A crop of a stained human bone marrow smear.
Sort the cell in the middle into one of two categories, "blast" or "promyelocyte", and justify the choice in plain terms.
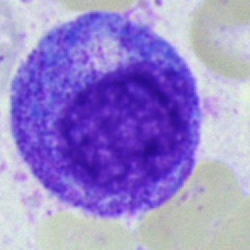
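This is a promyelocyte, not a blast.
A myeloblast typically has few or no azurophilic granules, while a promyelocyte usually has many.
Here numerous purple granules crowd the cytoplasm, and so many granules decides in favour of promyelocyte. The cytoplasm, blue in background colour, forms a broad rim around the nucleus that is widest on the upper left. Just above the nucleus lies a pale patch with fewer granules.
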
